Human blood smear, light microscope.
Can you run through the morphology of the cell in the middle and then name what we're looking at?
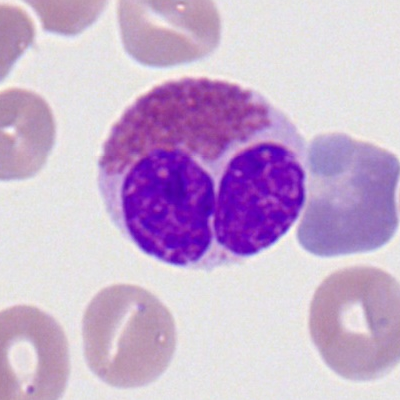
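Let's begin at the outline, which is round and smooth. Now look inside: the nucleus has two lobes, and it sits in the lower half of the cell. See how its chromatin is dark purple and clumped. What you are looking at is an eosinophil.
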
